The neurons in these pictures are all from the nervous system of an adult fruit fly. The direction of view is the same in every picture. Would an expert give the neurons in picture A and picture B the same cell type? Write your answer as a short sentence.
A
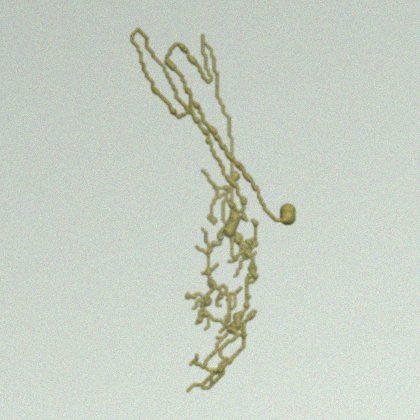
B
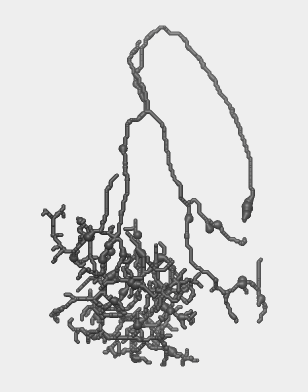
They are of the same cell type.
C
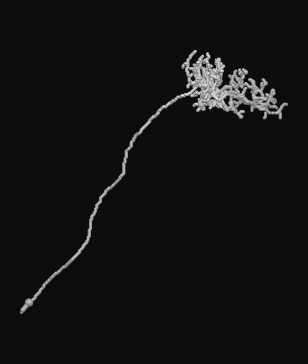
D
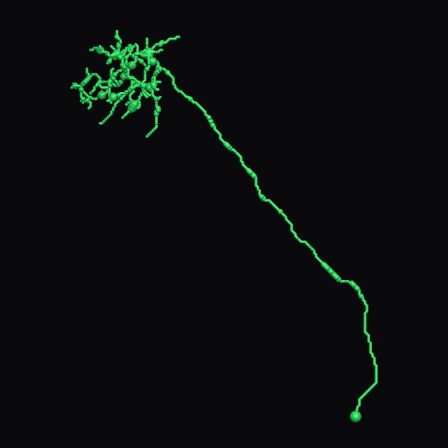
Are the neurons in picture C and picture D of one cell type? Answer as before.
They are of different cell types.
